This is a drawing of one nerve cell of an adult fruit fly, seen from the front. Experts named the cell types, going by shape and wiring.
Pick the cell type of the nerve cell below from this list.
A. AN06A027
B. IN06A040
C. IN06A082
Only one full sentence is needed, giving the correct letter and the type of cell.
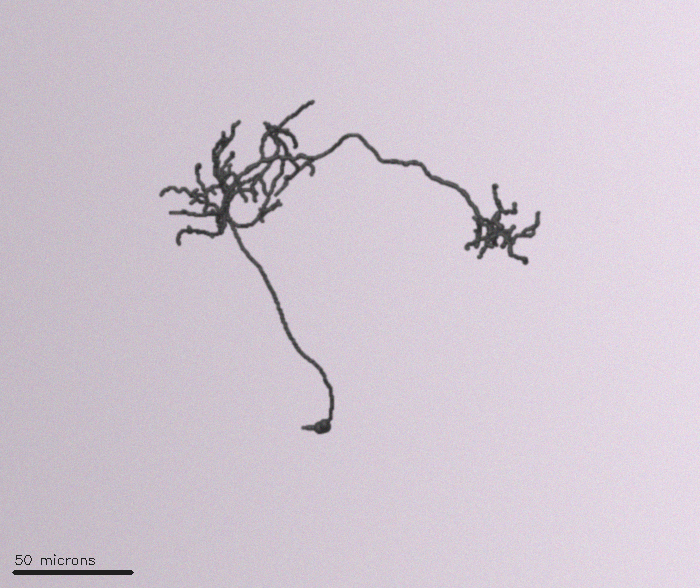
Among the listed cell types, IN06A040 in option B is that of the nerve cell.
